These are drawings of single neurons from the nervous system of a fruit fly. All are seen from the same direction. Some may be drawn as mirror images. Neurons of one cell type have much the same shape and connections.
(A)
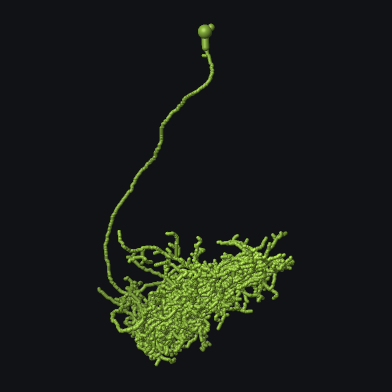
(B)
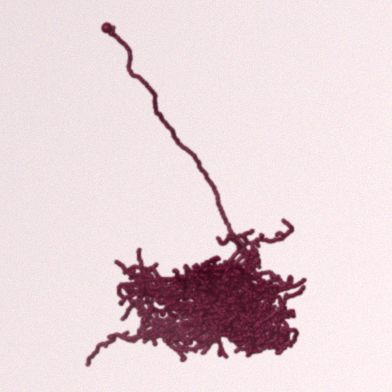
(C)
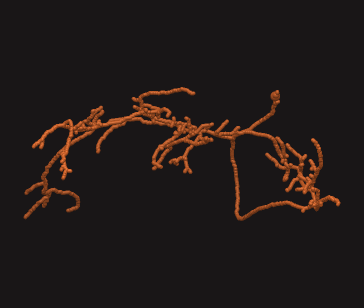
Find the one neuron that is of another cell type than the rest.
C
